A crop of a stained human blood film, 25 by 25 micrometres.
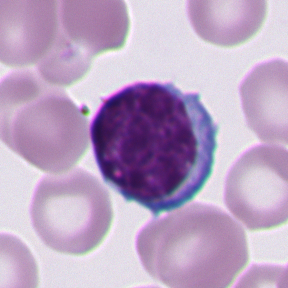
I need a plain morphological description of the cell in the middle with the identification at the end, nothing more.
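The nucleus occupies most of the cell, and its chromatin is dark purple and coarsely clumped. The cytoplasm forms a crescent on the right side of the nucleus. Small irregular projections stick out from the upper right edge of the cell. This is a typical lymphocyte.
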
